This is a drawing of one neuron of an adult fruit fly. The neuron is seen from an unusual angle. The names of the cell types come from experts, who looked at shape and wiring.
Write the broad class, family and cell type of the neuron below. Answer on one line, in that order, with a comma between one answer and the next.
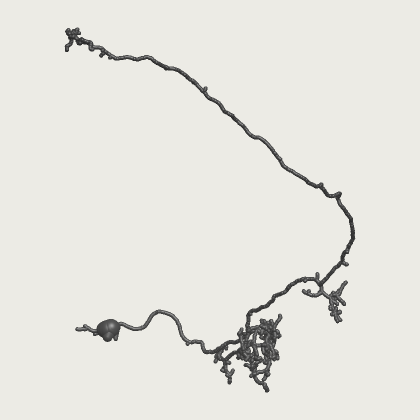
optic-lobe intrinsic neuron, Tm, Tm20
